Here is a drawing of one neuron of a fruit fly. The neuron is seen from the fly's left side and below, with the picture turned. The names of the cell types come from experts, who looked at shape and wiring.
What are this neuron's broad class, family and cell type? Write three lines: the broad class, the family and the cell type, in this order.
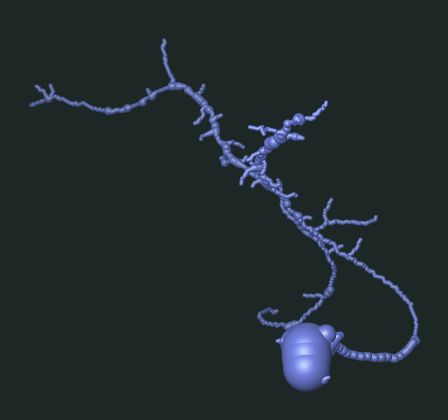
motor neuron of the nerve cord
hemilineage 15B
Ti flexor MN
